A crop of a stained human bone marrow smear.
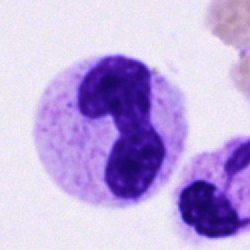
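Band neutrophil in a stained bone marrow smear, with a round, smooth outline. Its chromatin is dark purple and coarsely clumped, and no nucleoli are visible. Fine pink-violet granules lie scattered through the cytoplasm.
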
